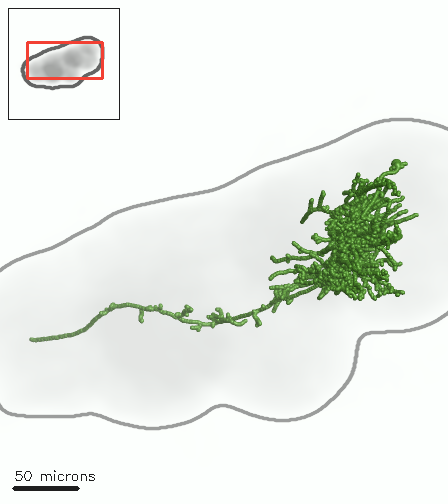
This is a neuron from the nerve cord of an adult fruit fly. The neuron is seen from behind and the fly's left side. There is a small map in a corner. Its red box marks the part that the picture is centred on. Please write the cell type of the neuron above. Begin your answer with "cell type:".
cell type: ANXXX037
